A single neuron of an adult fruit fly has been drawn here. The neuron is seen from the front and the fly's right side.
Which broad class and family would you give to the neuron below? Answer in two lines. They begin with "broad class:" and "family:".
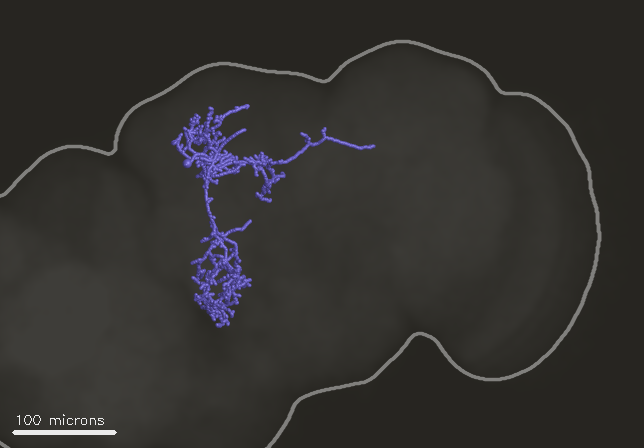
broad class: central-brain intrinsic neuron
family: hemilineage VLPd1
